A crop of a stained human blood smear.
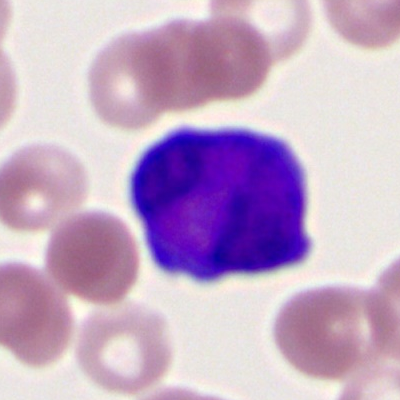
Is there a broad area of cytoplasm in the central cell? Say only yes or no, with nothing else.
No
